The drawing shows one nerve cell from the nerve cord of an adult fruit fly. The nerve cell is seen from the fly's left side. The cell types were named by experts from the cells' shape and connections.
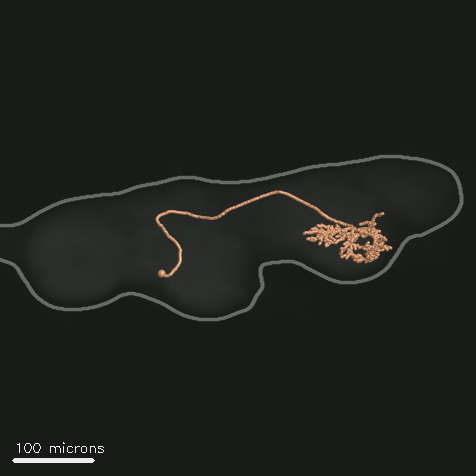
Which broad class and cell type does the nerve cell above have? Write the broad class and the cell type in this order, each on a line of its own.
nerve-cord intrinsic neuron
INXXX321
